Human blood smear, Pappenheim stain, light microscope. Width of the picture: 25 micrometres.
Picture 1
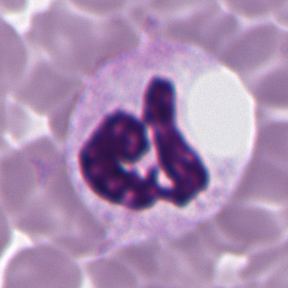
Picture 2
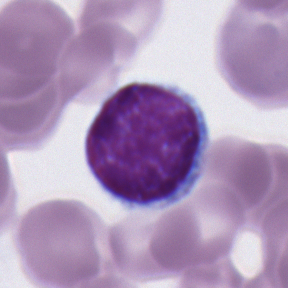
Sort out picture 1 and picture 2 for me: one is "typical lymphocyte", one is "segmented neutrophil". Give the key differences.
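The first picture holds the segmented neutrophil, and the second holds the typical lymphocyte. Several features are shared: both cells are round or roughly round in outline, both have dark purple clumped chromatin, coarse in picture 1 and dense in picture 2, and neither shows a nucleolus.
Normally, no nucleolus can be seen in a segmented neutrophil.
The cytoplasm is where they part company. In picture 1 it is plentiful and pale pinkish-lilac, scattered with fine lilac granules, and one large clear round space lies in it on the right side of the nucleus.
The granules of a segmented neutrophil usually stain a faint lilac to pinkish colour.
In picture 2 the cytoplasm is pale blue, forms only a thin rim around the nucleus and shows no vacuoles.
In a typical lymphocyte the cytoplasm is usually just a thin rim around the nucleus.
The nucleus in picture 2 is round in outline and about 10 micrometres across.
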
